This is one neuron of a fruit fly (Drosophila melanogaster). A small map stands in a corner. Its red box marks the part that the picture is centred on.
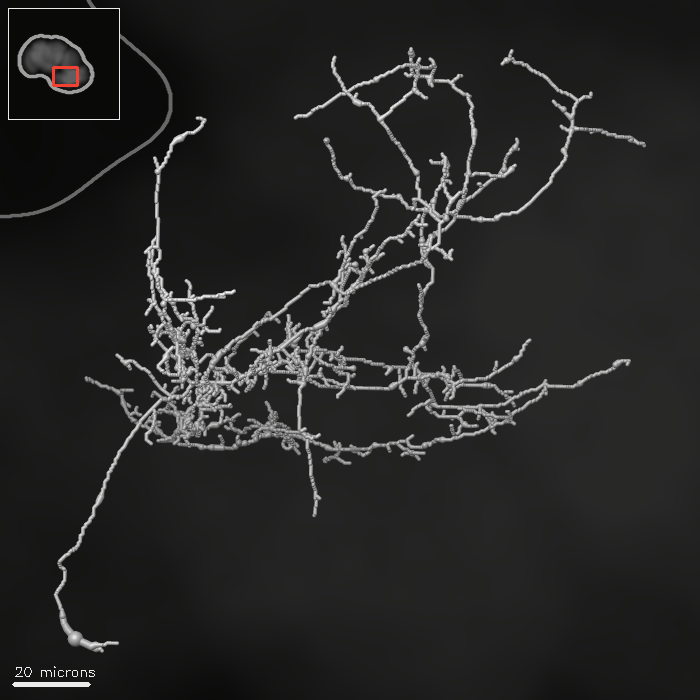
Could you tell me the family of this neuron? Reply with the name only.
hemilineage 12A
